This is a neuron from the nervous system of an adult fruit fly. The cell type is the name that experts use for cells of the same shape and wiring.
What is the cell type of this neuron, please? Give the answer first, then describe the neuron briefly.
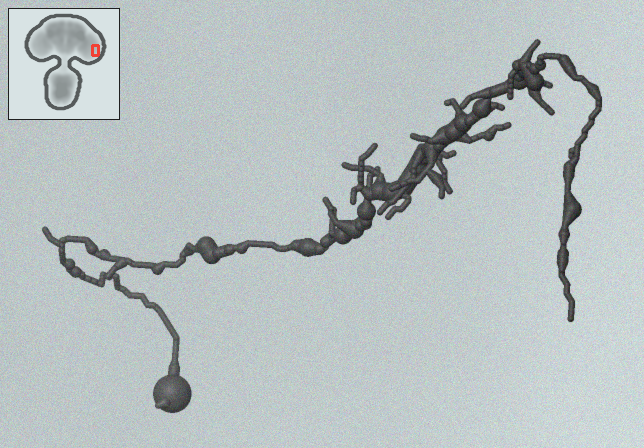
The cell type is Dm3b. This is an optic-lobe intrinsic neuron. The cell body is at the lower left of the picture. As drawn here it is wider than it is tall.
